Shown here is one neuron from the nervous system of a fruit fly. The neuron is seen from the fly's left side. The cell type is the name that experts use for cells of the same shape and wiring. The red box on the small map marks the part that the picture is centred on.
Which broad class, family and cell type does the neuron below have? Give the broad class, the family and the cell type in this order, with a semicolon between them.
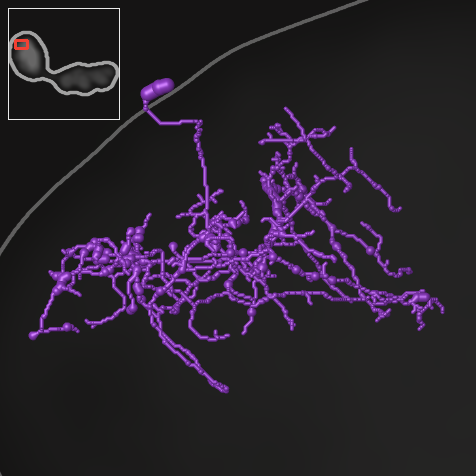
central-brain intrinsic neuron; hemilineage SMPad3; SMP117_b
